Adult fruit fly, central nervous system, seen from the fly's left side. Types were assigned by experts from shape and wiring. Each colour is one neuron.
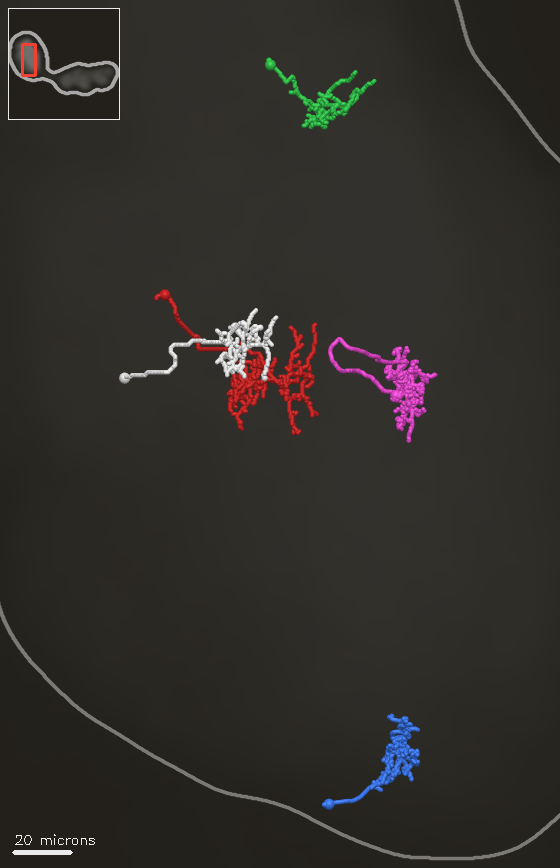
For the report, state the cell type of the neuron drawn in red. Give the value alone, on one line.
Mi16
